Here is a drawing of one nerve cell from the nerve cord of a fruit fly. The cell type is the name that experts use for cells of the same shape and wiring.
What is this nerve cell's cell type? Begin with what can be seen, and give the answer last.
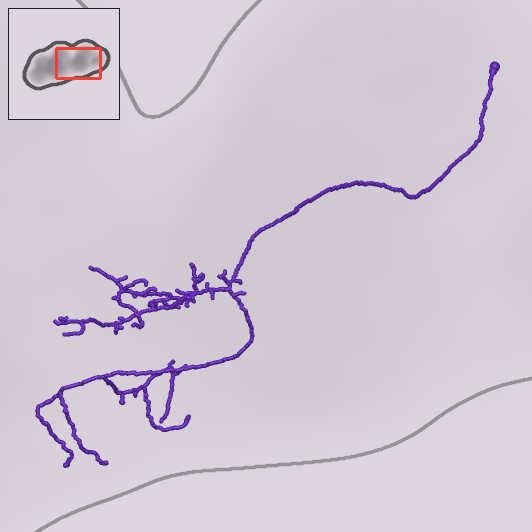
As drawn here it is about as wide as it is tall. This is a nerve-cord intrinsic neuron. It is of cell type IN06A136.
